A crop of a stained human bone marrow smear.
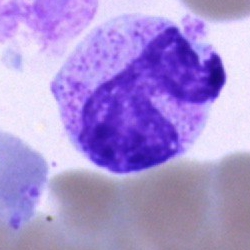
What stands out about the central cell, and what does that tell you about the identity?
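Let me see: the outline is roughly round, and the edge is smooth. The nucleus sits toward the lower right, so most of the cytoplasm lies at the upper left. Its chromatin is dark purple and clumped. All through the cytoplasm I can make out many fine purple granules. So this one is a band neutrophil.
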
